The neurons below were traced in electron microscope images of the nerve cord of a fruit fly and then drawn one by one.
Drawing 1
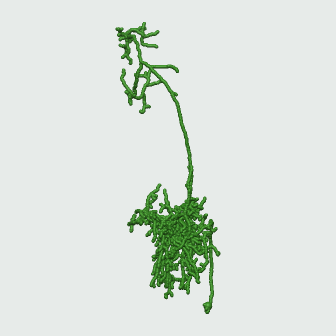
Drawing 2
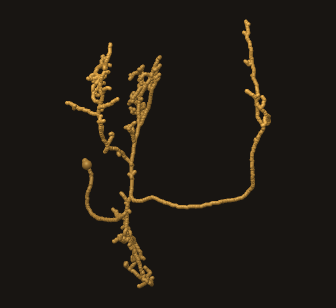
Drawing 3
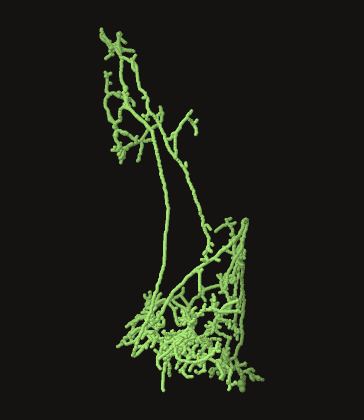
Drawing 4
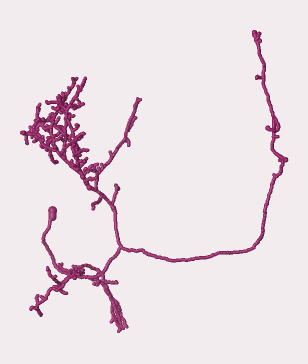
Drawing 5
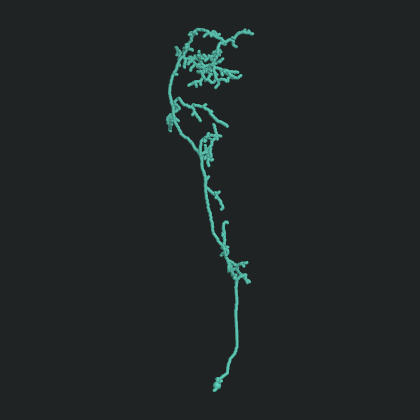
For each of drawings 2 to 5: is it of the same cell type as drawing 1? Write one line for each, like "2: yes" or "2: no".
2: no
3: yes
4: no
5: no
